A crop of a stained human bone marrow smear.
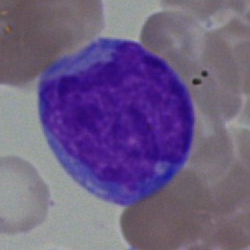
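Blast, the central cell: a smooth, rounded outline with no surface projections. The cytoplasm is deep blue, its rim widest along the left and lower-left edge, and you won't spot any granules in it.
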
